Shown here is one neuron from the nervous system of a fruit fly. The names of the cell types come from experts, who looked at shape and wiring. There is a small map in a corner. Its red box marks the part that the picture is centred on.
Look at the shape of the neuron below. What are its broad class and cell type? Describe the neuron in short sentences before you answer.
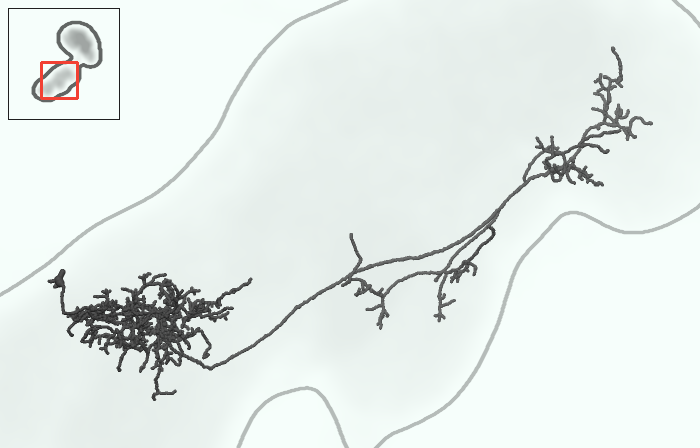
The cell body is on the left of the picture. The picture shows dozens of branch ends. Its broad class is nerve-cord intrinsic neuron. It is of cell type INXXX110.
